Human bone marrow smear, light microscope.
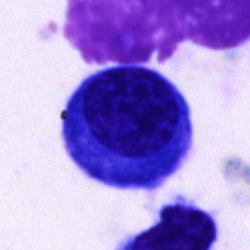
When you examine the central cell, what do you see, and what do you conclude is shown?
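Round to slightly oval, the cell has a smooth edge. Its chromatin is coarse, with dark clumps separated by paler spaces. The cytoplasm stains a deep blue, and its widest band lies below and to the left of the nucleus. The central cell is a plasma cell.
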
